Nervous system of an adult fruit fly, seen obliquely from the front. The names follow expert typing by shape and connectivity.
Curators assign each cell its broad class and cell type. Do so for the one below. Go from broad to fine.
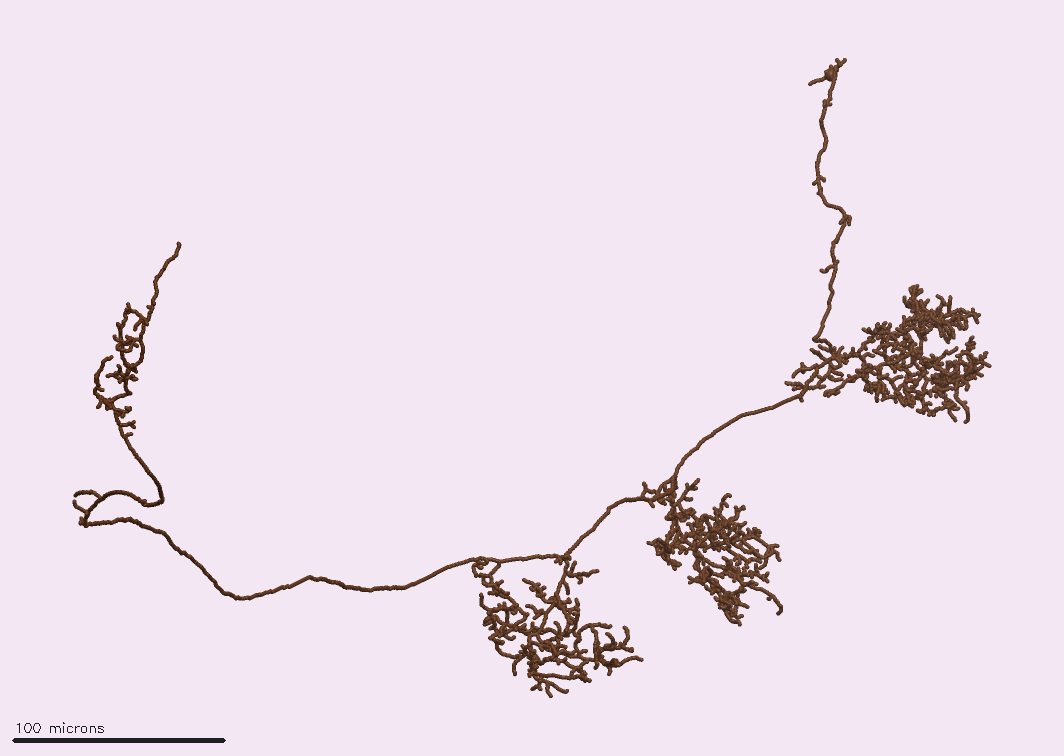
ascending neuron; ANXXX027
